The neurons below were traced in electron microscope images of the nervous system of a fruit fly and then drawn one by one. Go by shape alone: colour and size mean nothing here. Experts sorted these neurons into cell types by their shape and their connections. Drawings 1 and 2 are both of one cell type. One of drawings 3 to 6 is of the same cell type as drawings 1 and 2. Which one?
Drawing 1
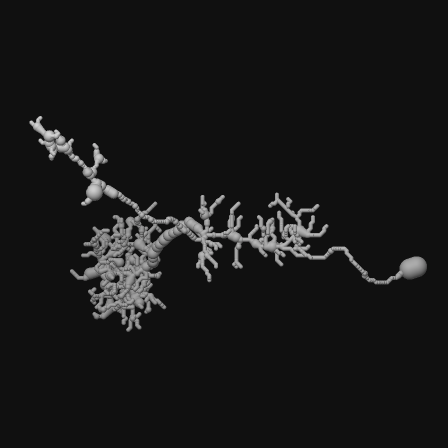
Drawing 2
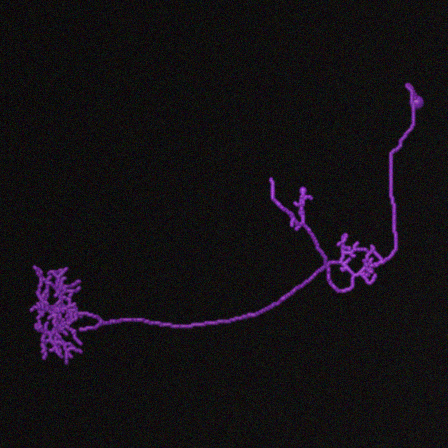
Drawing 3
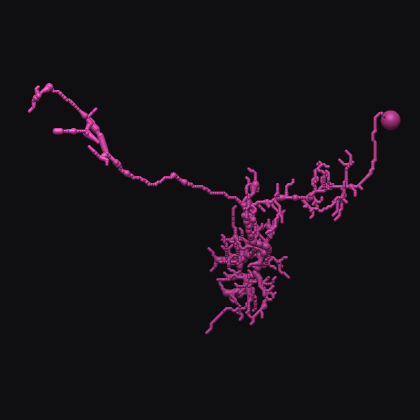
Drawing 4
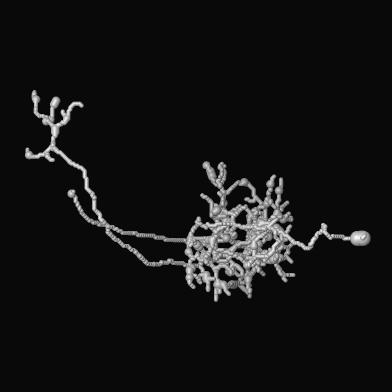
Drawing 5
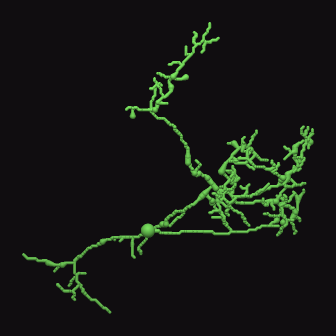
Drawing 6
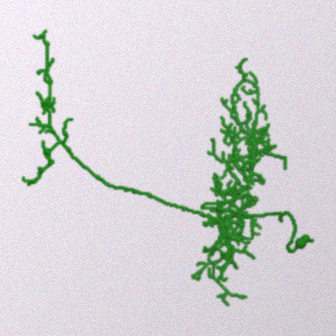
3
